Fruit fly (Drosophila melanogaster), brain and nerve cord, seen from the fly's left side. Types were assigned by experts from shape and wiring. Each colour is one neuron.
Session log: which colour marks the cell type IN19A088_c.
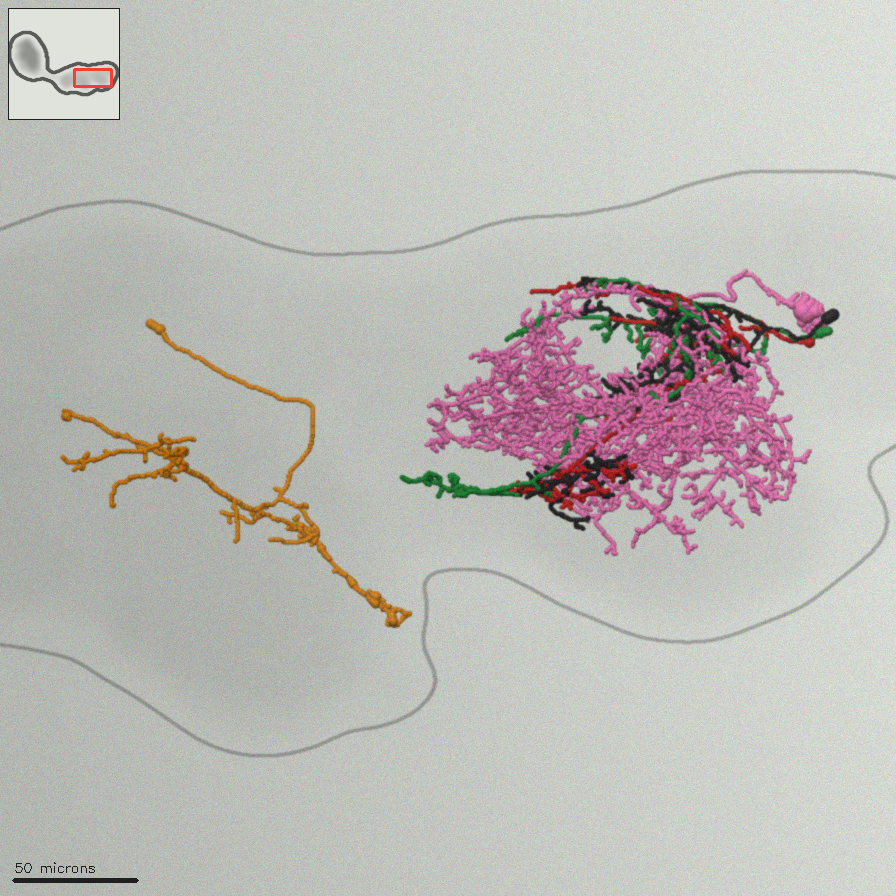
red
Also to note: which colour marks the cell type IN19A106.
orange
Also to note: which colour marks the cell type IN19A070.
green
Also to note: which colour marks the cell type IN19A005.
pink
